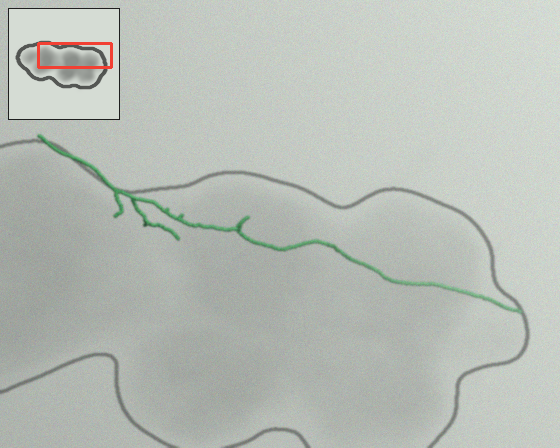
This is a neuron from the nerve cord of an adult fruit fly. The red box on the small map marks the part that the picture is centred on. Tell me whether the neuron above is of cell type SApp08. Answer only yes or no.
yes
